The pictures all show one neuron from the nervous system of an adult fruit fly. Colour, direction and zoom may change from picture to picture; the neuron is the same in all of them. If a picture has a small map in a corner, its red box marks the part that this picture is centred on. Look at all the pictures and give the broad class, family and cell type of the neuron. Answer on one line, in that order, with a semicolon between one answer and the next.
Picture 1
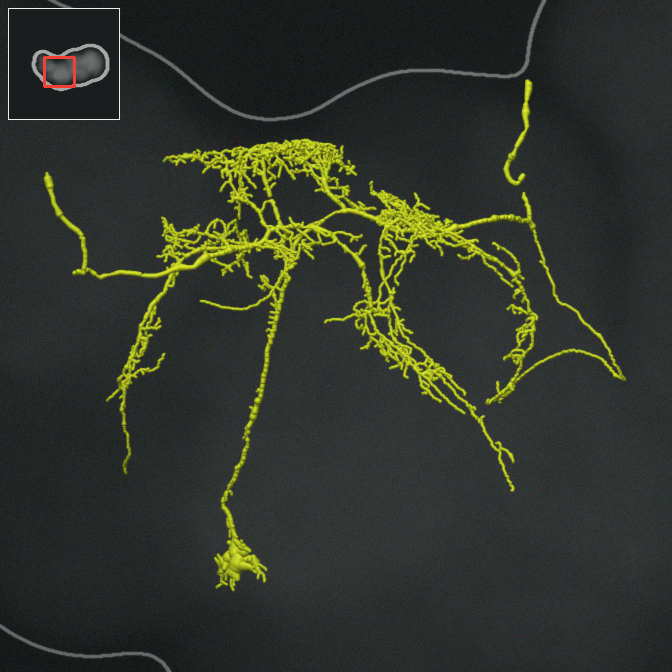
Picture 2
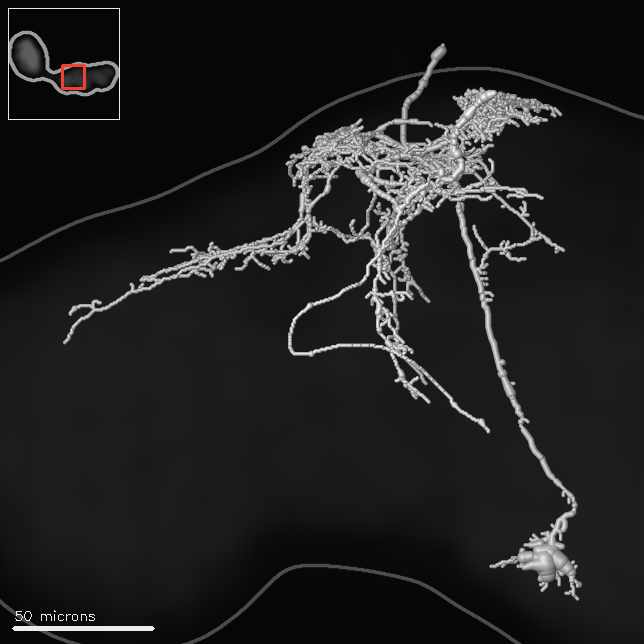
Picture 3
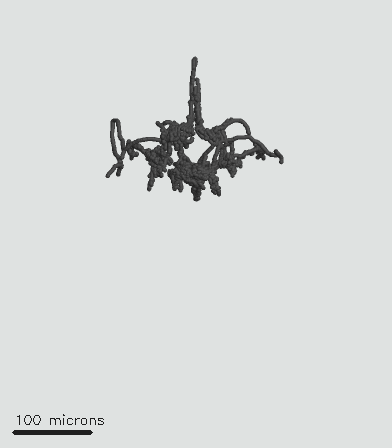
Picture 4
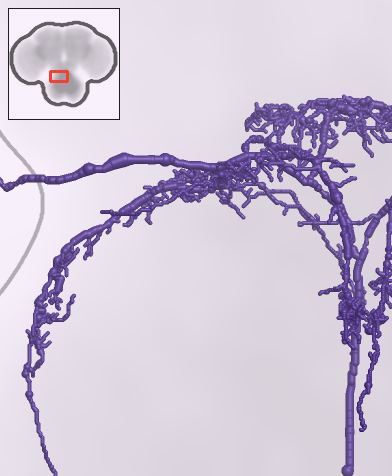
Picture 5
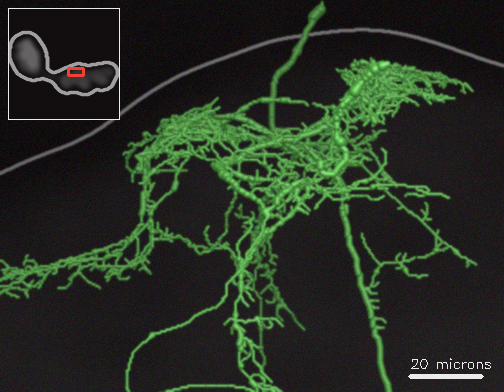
efferent neuron of the nerve cord; hemilineage 00B; mesVUM-MJ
